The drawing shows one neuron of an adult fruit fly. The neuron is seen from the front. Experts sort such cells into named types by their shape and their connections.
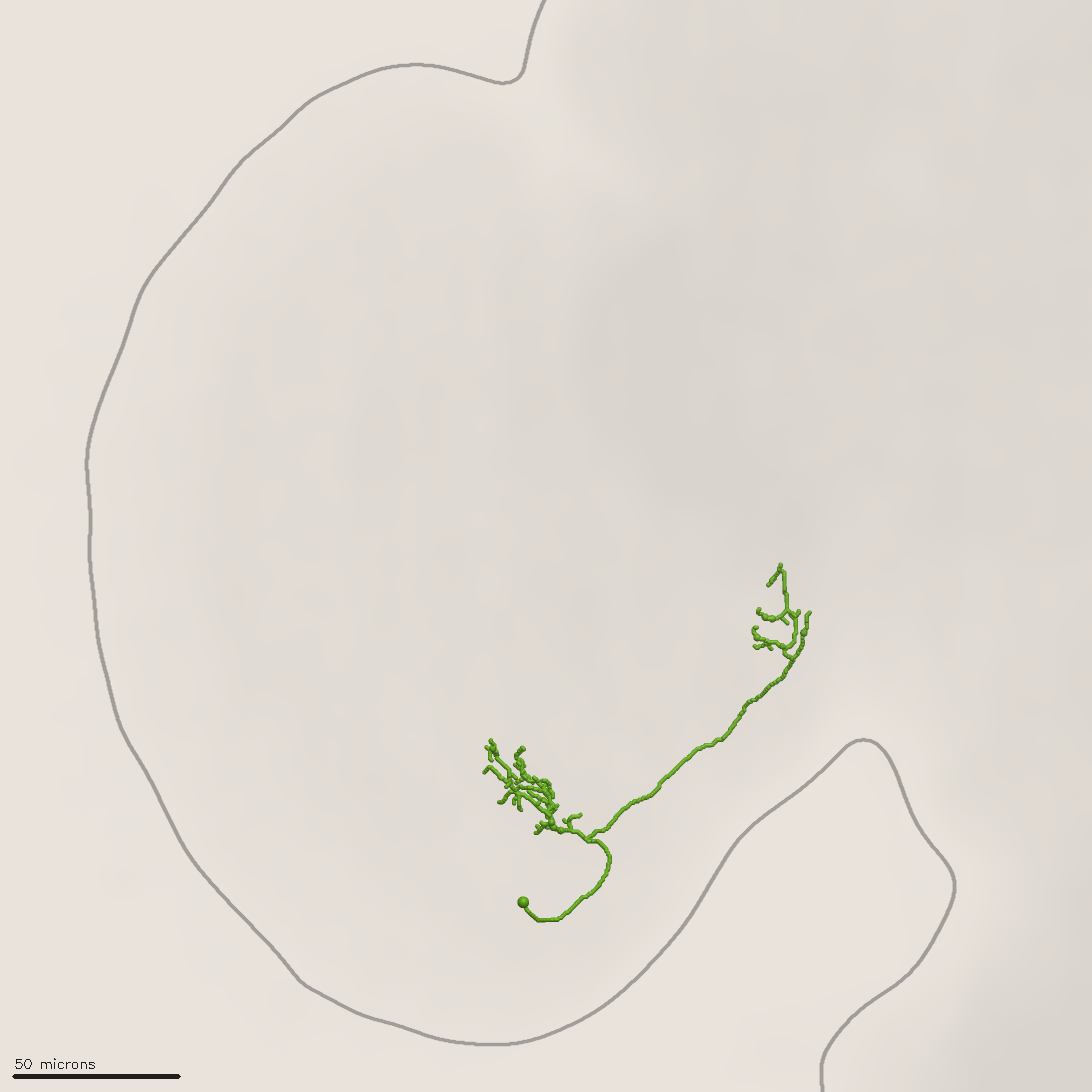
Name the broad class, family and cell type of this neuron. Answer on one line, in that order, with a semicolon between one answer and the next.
optic-lobe intrinsic neuron; Tm; Tm33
